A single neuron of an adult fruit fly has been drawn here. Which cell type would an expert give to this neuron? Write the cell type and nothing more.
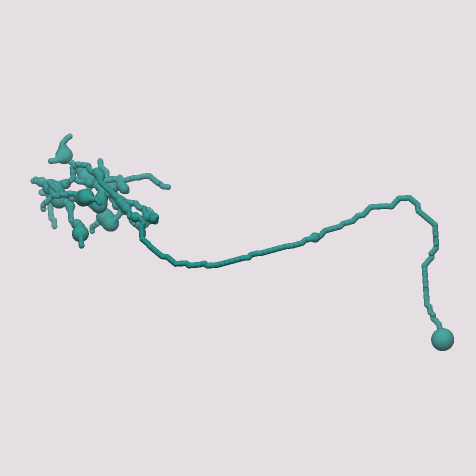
Cm4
